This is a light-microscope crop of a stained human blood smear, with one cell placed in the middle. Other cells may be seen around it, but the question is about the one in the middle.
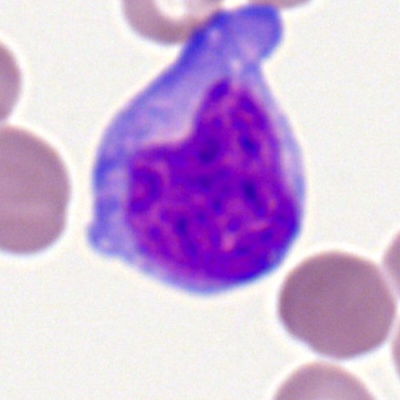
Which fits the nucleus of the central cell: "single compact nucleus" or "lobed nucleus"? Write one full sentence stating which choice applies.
The nucleus is one round, oval or kidney-shaped compact mass, not lobed or folded.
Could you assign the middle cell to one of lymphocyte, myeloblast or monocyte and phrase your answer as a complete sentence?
The target cell in the middle of the crop is a myeloblast.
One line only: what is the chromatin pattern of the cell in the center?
This nucleus has coarsely clumped chromatin.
